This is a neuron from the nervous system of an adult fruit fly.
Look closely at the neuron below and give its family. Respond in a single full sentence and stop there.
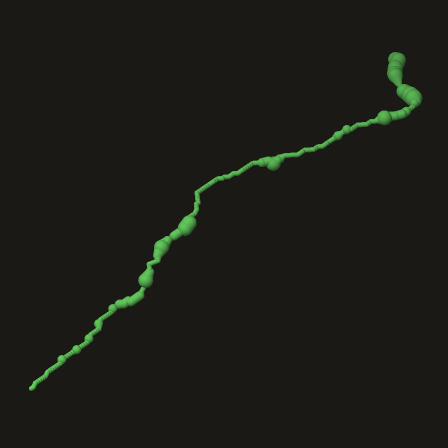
The neuron counts as part of family class visual.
